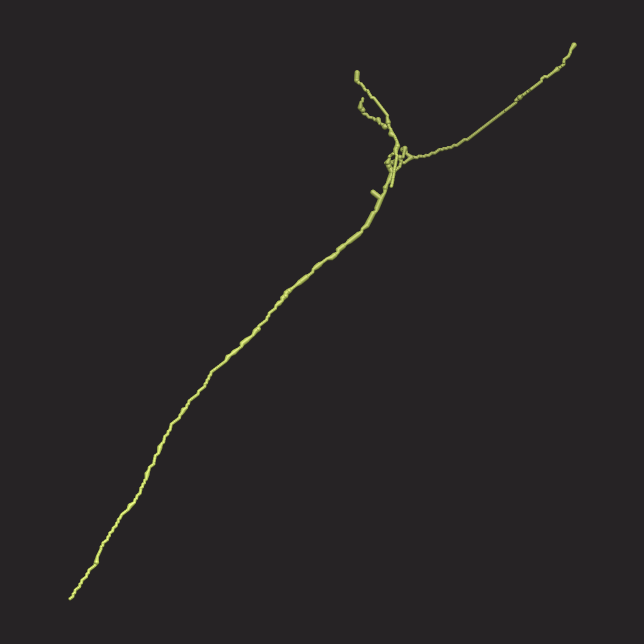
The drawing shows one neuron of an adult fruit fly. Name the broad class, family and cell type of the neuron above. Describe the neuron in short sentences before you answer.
The drawing shows no cell body. There are a dozen or fewer branch ends. This is a sensory neuron entering the nerve cord. The name of its family is class mechanosensory proprioceptive. Its cell type is SNpp56.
